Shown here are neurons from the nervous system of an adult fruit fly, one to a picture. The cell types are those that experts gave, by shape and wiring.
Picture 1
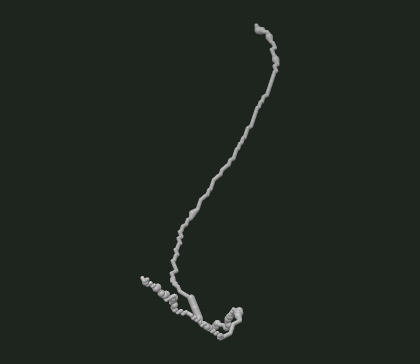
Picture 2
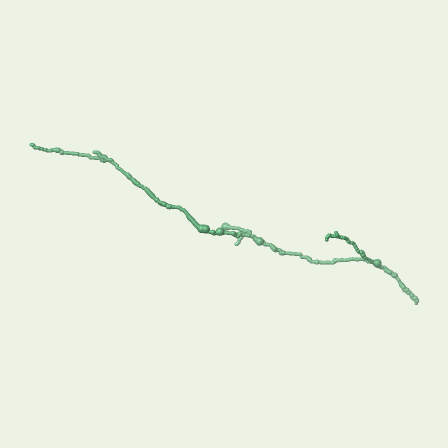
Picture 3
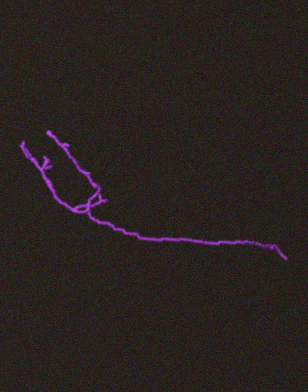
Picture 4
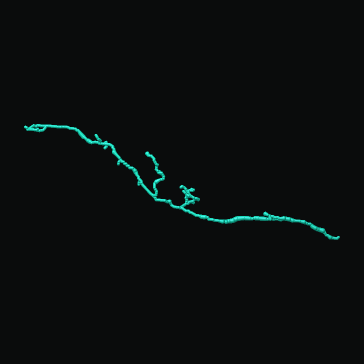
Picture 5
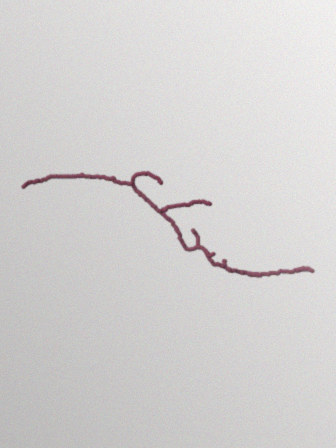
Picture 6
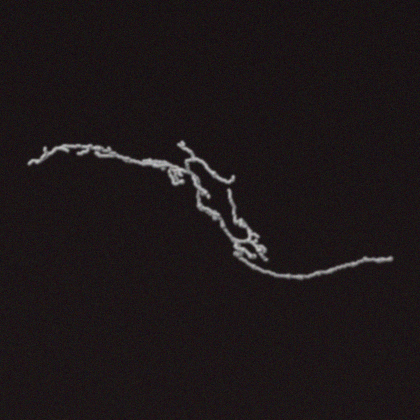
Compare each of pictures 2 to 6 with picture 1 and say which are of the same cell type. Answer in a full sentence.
Picture 3 is of the same cell type.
